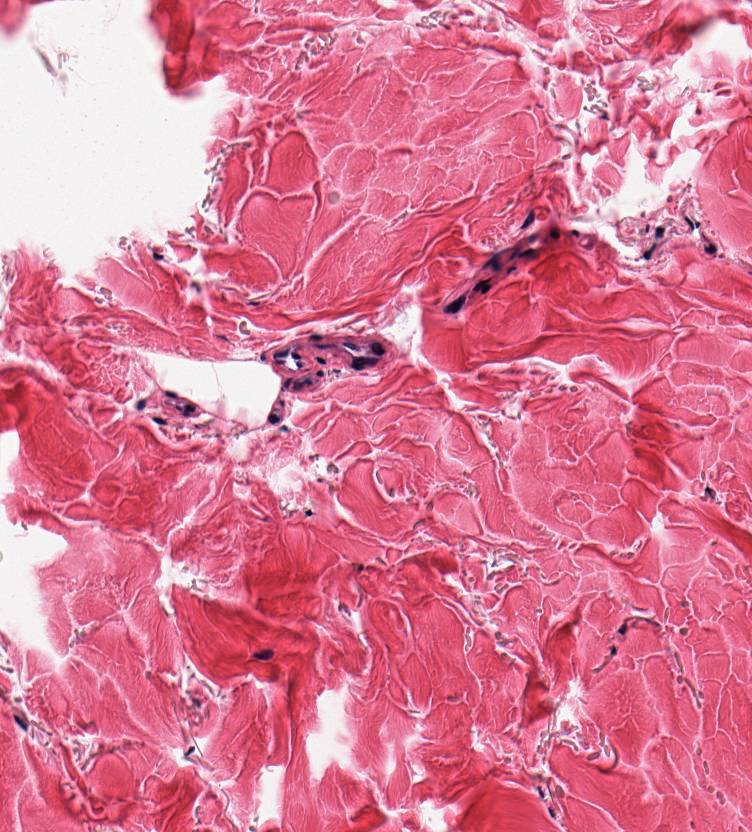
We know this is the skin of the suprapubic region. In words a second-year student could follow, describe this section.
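Pretty much everything here is densely eosinophilic fibrous tissue. Nuclei are few, small and dark, tucked mostly into the narrow gaps between bundles. Just up and left of centre, a little cluster of dark elongated nuclei rings a narrow slit-like space, and there's another small group of them in the upper right.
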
